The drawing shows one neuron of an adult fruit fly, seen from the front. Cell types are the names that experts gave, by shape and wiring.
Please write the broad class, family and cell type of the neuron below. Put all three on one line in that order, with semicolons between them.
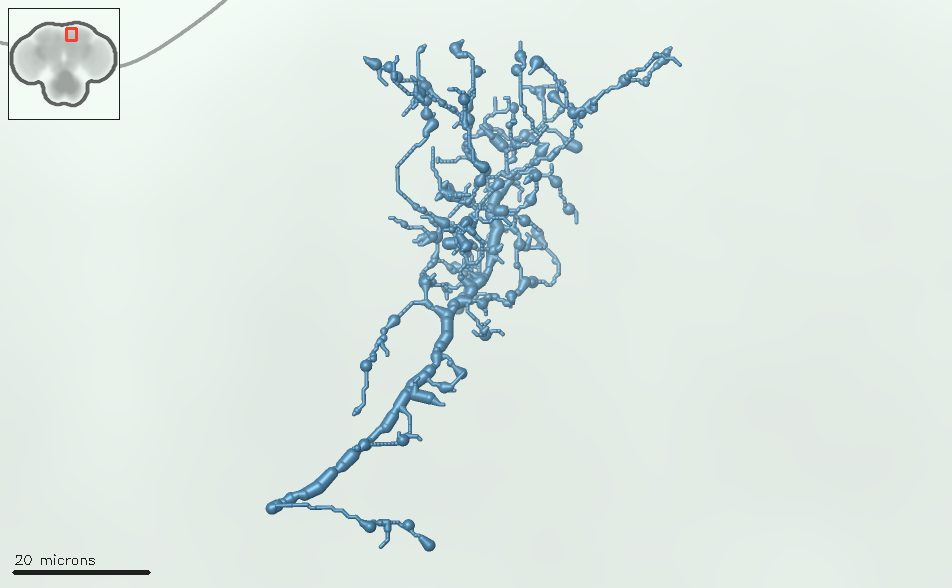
central-brain intrinsic neuron; hemilineage DL2_dorsal; SMP186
